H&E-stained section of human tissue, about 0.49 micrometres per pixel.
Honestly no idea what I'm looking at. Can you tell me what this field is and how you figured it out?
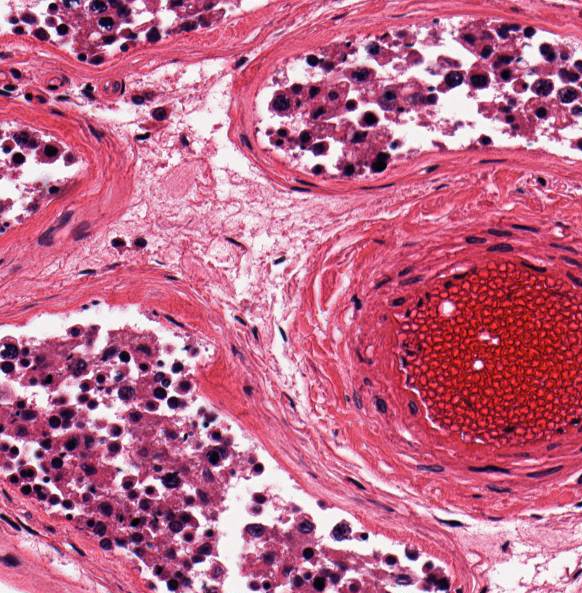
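The structure shown is the seminiferous tubule. Each tubule is bounded by a thick, layered, pink fibrous wall containing flattened spindle-shaped nuclei. Inside, loosely scattered round cells with dark round nuclei and pink cytoplasm fill the tubules, with clear spaces between them.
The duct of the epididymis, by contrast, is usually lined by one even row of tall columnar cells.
At the right, a vessel has a thick wall of concentric smooth muscle cells with elongated nuclei.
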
